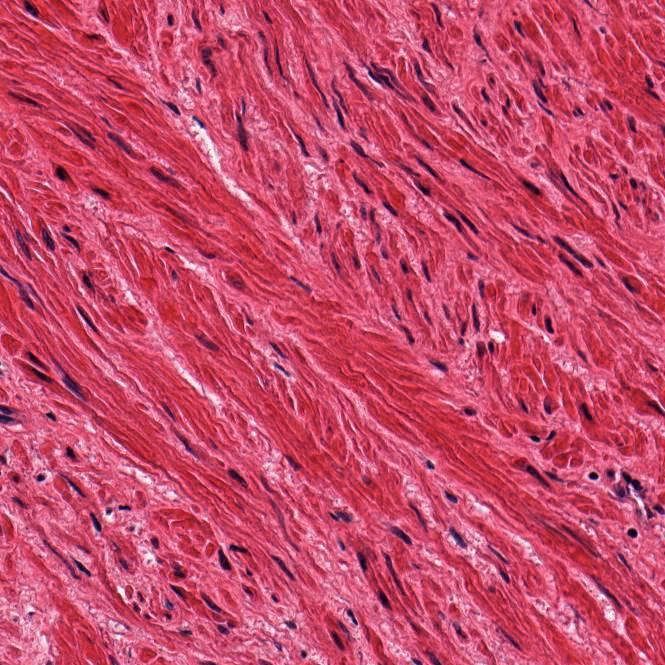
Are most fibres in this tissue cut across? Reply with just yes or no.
No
